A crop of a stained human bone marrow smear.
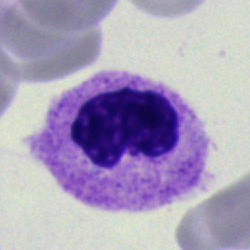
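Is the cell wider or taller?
Wider than it is tall.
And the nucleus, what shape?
Kidney-shaped, indented on its lower edge, with dense dark purple chromatin.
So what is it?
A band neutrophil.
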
